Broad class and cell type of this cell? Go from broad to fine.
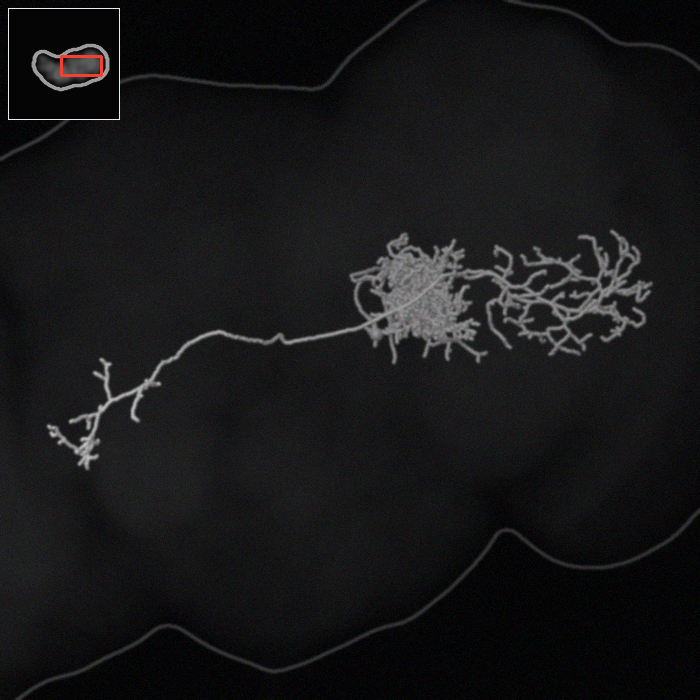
central-brain intrinsic neuron; PLP163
